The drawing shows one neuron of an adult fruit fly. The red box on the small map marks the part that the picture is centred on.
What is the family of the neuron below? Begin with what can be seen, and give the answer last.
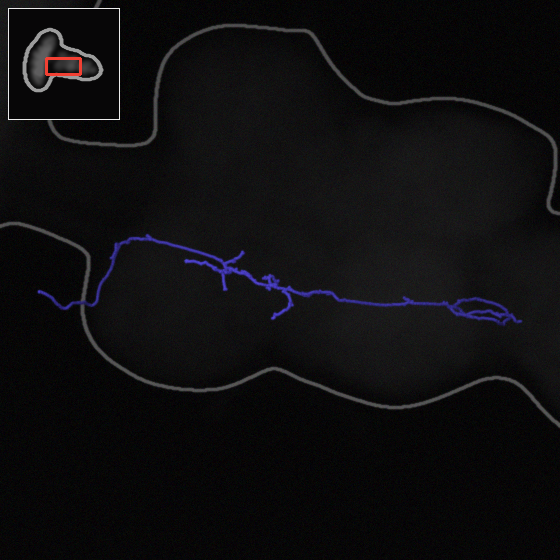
The drawing shows no cell body. As drawn here it is more than twice as wide as it is tall. Its broad class is sensory neuron entering the nerve cord. The name of its family is class mechanosensory proprioceptive.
